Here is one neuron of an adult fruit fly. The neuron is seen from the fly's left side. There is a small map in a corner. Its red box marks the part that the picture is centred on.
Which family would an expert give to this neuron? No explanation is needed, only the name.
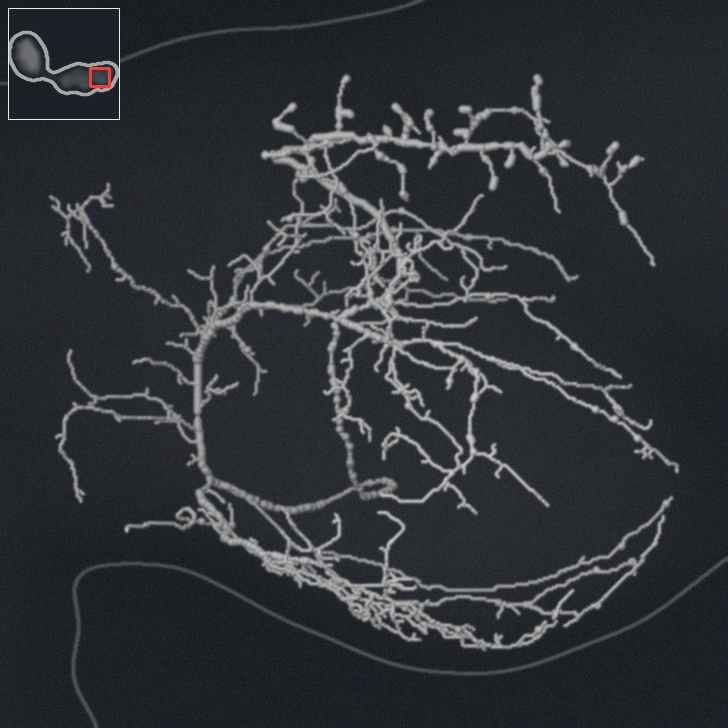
hemilineage 01A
